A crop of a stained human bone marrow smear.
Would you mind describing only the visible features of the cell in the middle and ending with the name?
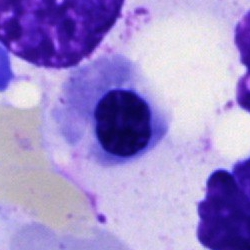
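Off-centre in the cell sits the nucleus, leaving the widest band of cytoplasm on its left. Its chromatin is dark purple and densely clumped, without visible nucleoli. No distinct granules appear in the cytoplasm. The cell is an erythroblast.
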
